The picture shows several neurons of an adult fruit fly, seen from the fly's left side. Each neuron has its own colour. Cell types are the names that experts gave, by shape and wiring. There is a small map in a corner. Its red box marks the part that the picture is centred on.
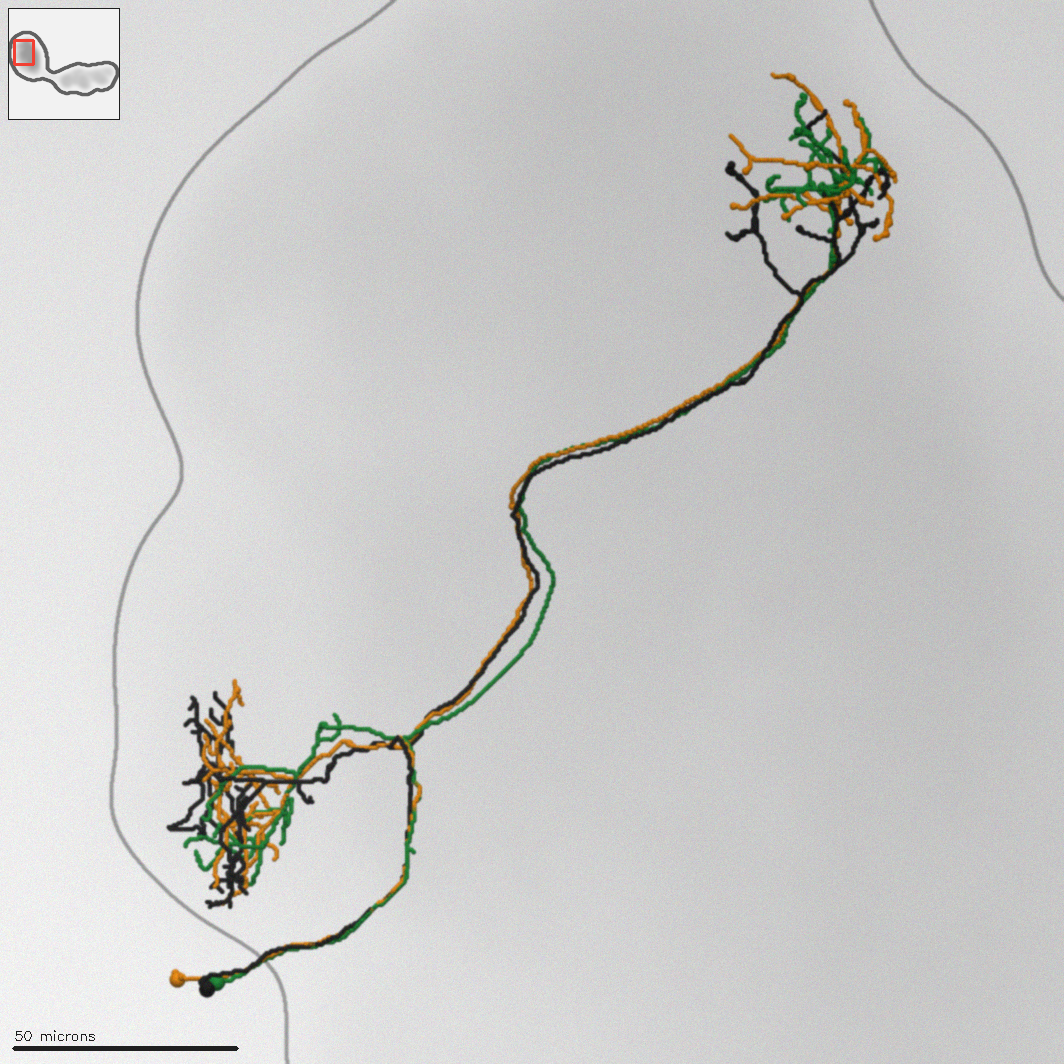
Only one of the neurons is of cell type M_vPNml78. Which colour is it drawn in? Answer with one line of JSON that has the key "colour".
{"colour": "black"}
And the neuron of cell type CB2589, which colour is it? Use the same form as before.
{"colour": "orange"}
